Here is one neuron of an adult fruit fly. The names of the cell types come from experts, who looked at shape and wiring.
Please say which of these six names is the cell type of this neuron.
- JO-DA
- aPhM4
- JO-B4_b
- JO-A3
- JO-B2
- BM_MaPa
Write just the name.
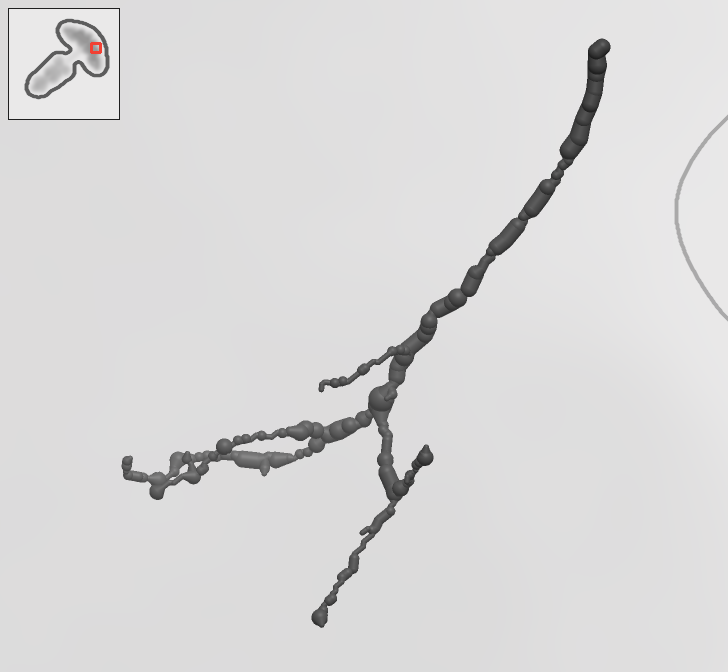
JO-A3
